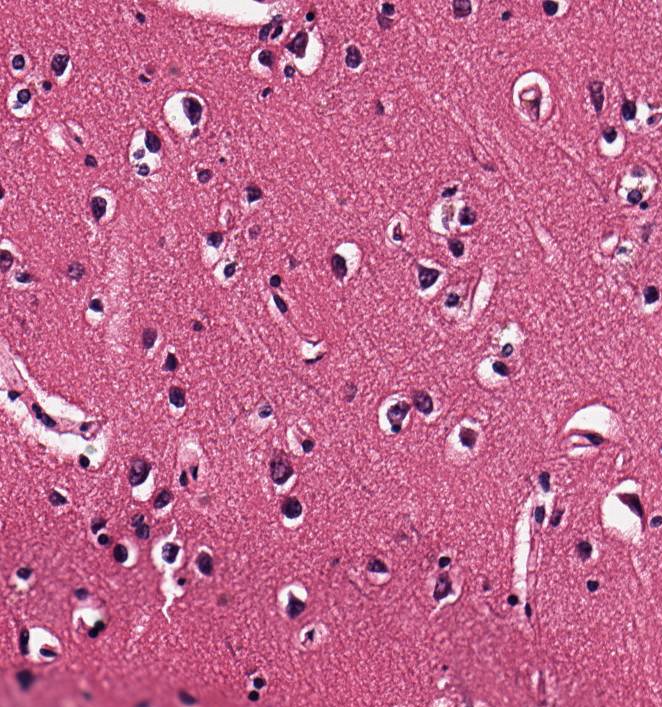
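Cerebral cortex, haematoxylin and eosin: finely granular pink background with cells scattered singly and in small groups, not in glands or sheets. Elongated vessels with clear spaces around them at the left edge and lower right. No epithelium, fat cells or muscle fibres.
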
